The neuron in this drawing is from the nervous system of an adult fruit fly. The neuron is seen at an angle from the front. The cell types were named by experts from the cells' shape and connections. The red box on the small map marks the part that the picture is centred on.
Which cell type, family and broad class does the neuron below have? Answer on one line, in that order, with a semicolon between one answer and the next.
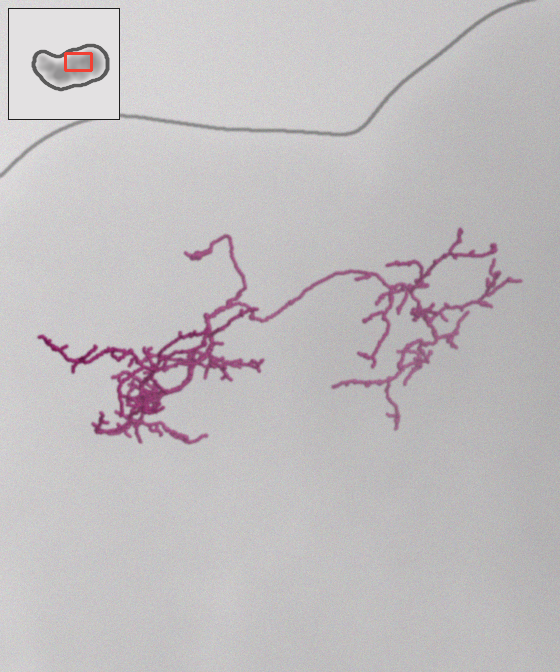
CB4073; hemilineage DM1_dorsal; central-brain intrinsic neuron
